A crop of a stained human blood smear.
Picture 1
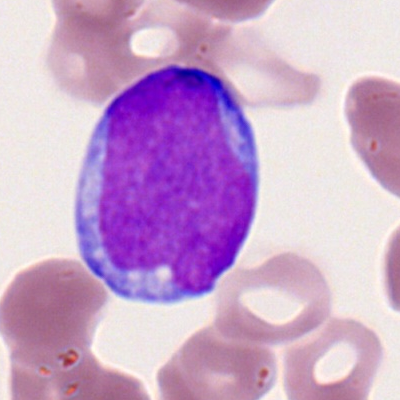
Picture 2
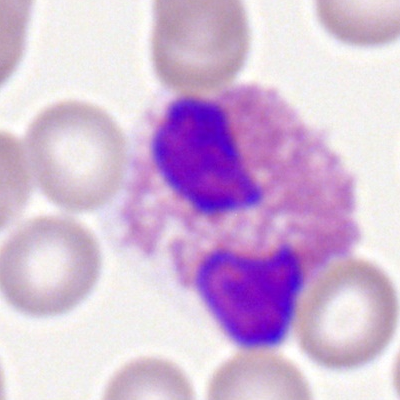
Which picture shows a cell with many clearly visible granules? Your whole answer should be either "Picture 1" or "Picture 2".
Picture 2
